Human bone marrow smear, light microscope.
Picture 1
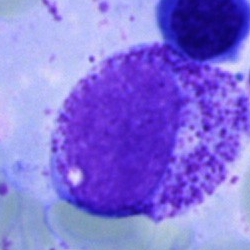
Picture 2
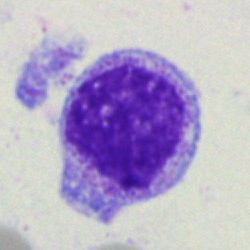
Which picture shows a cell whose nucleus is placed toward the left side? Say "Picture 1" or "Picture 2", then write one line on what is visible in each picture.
Picture 1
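What picture 1 shows: The nucleus fills the left and central part of the cell.
What picture 2 shows: The cytoplasm is a narrow rim at the top and is widest at the lower left.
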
